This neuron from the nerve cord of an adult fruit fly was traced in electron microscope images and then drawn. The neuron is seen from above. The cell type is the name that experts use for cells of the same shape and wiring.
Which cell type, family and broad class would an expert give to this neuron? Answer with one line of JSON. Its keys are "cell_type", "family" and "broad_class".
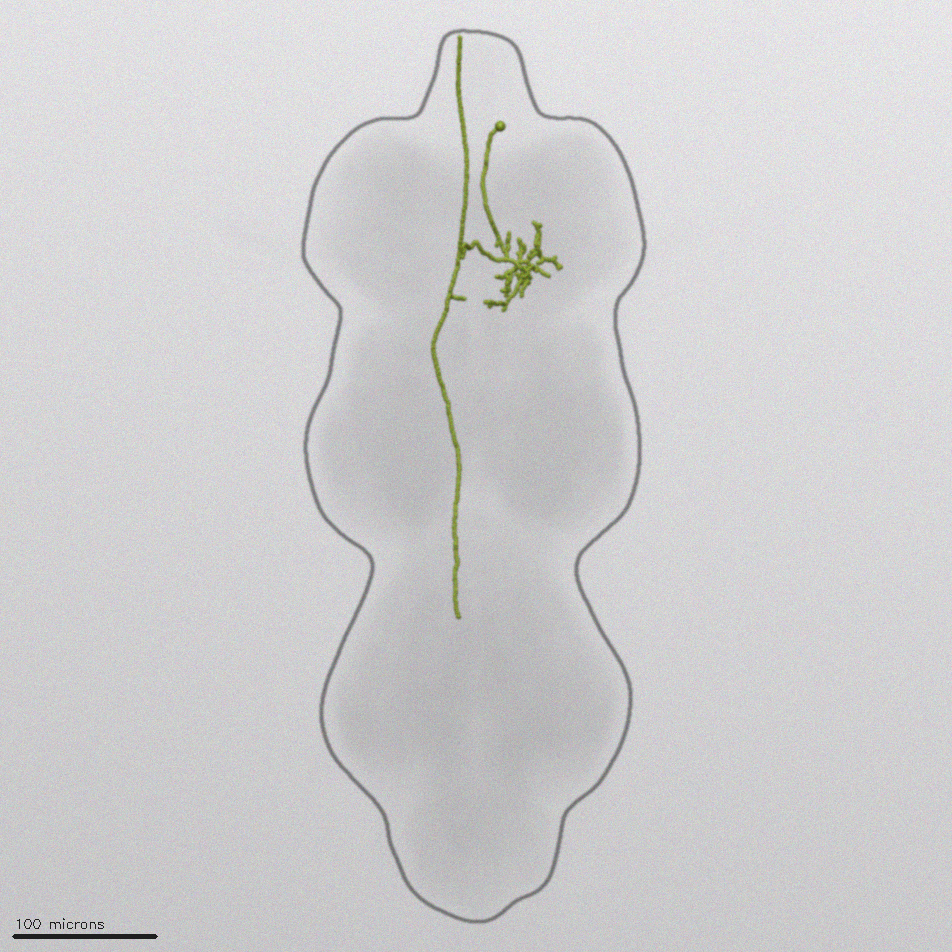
{"cell_type": "AN10B047", "family": "hemilineage 10B", "broad_class": "ascending neuron"}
